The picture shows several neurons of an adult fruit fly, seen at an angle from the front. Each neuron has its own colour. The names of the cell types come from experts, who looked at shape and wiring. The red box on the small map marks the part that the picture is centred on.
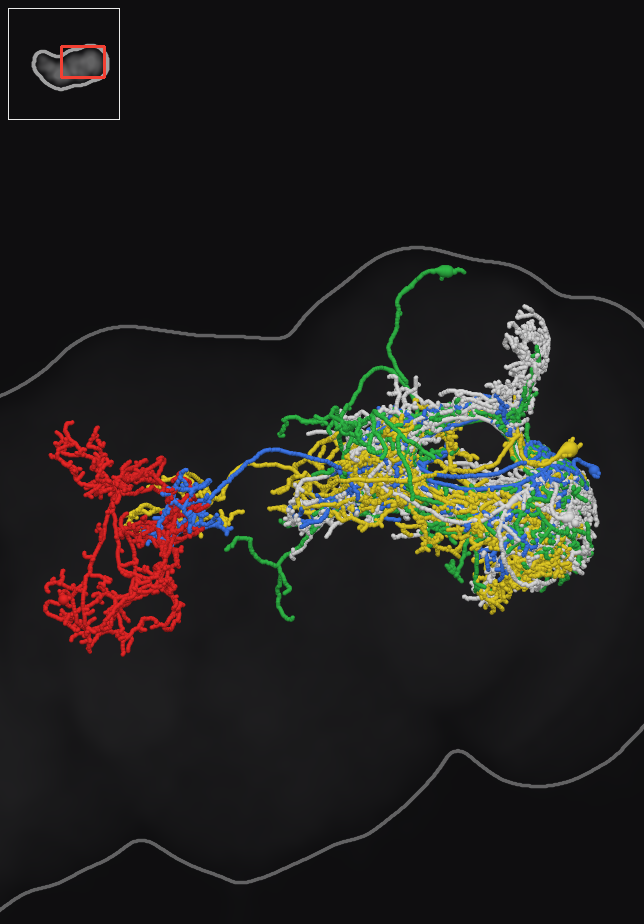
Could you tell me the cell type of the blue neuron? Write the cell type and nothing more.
CL095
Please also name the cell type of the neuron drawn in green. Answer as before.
CL361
